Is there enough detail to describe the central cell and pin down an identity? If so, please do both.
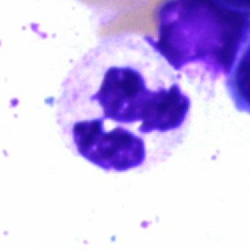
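Taking the nucleus first, it is divided into separate lobes and shows no visible nucleoli. Next, the cytoplasm: fine pinkish-violet granules are scattered through it, and it has no vacuoles. Last, the name: segmented neutrophil.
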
